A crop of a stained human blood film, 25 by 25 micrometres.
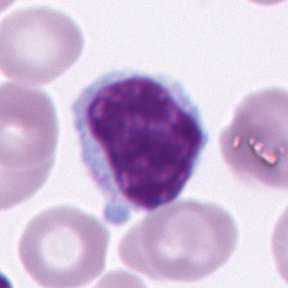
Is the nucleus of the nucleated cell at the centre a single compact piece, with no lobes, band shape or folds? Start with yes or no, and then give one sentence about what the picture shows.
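Yes. The nucleus is a single unlobed mass with a roughly rounded, slightly angular outline.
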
